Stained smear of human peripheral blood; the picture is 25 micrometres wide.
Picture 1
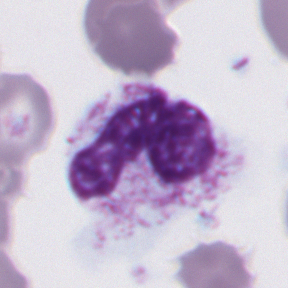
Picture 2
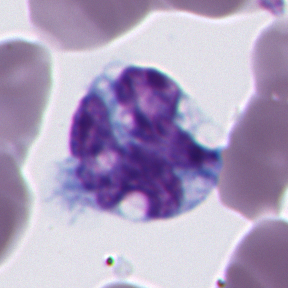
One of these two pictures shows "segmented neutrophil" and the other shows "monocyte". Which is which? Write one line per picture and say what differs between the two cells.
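In picture 1 we see a segmented neutrophil: The cytoplasm holds many reddish-pink granules.
In picture 2 we see a monocyte: No distinct granules are seen in the cytoplasm.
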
